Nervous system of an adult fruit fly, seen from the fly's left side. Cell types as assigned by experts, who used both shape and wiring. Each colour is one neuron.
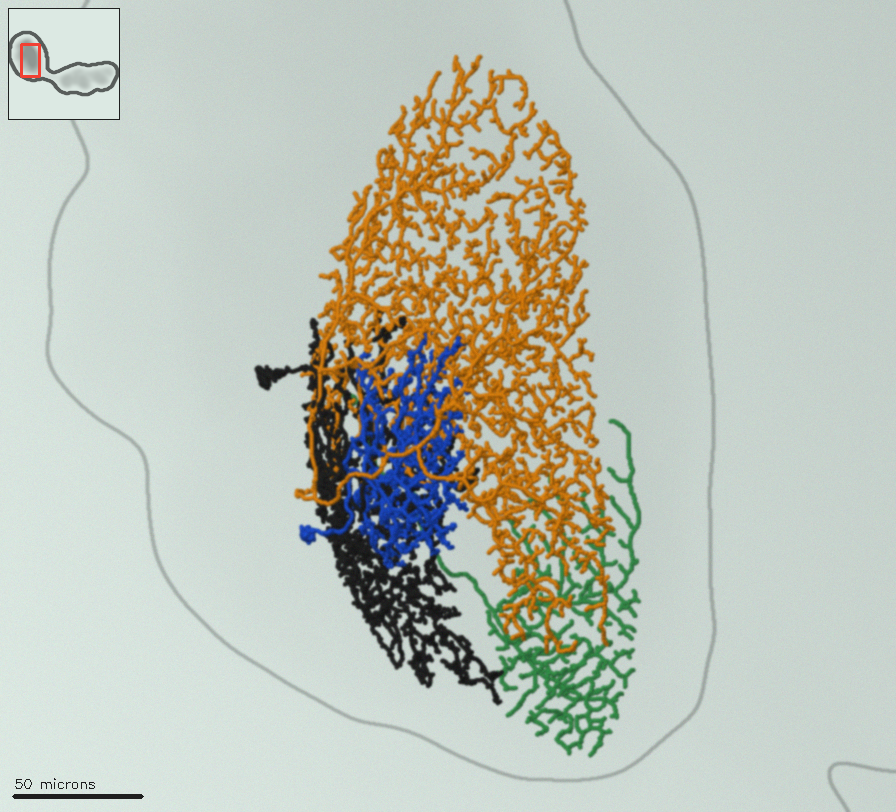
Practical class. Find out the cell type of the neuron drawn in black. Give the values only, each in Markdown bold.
**Dm19**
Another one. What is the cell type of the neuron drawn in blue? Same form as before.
**Dm6**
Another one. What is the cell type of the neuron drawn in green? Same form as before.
**Dm14**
